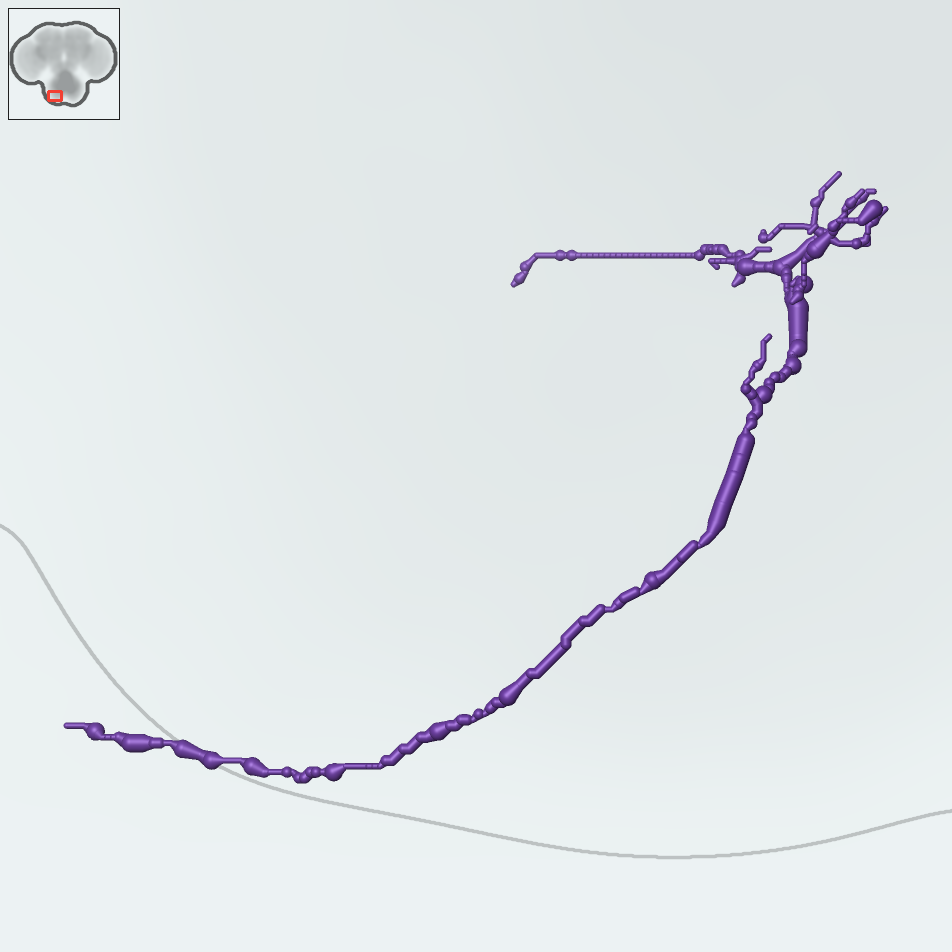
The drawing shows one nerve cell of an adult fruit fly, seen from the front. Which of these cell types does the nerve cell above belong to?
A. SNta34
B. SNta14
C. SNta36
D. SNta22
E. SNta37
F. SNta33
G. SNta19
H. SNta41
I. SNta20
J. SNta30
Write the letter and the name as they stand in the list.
I. SNta20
